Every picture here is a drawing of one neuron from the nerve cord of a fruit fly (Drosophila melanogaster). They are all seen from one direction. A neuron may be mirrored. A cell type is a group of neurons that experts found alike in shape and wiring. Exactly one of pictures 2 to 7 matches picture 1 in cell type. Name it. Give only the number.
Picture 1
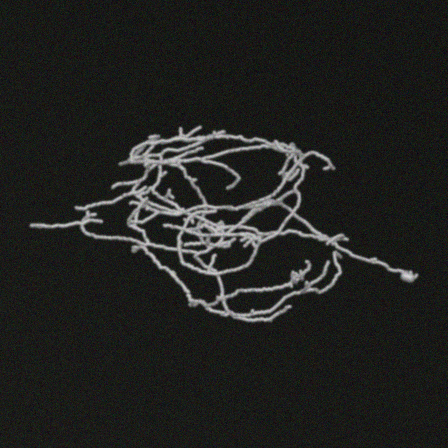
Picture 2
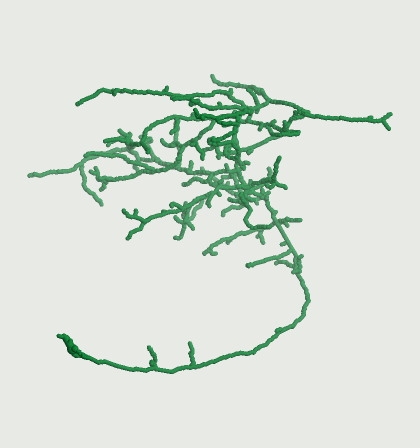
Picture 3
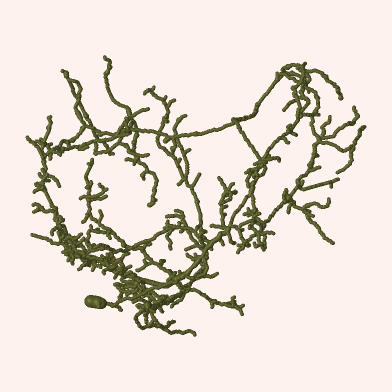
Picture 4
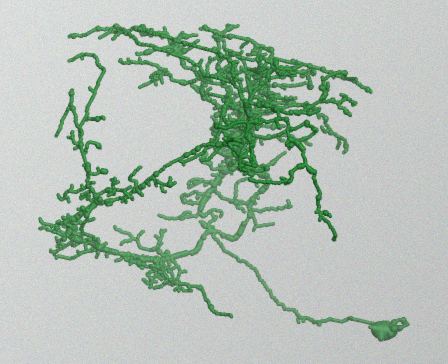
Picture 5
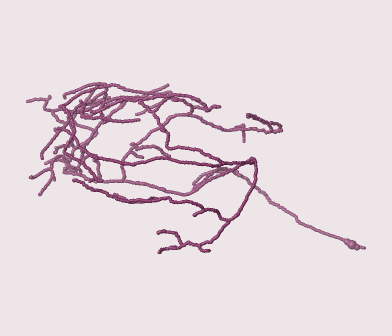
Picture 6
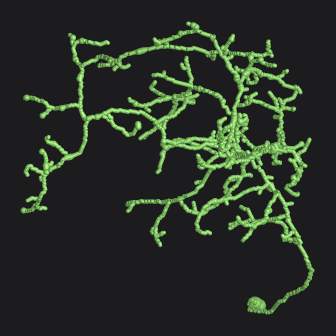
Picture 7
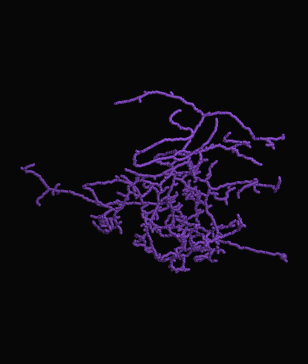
5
